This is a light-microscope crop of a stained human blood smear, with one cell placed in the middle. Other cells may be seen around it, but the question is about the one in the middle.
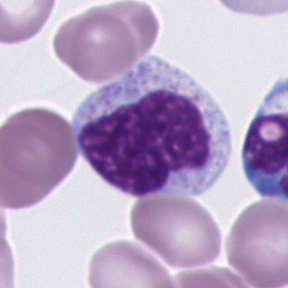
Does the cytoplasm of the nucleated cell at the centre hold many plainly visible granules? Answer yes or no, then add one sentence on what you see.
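Yes. Fine purple granules are scattered throughout the cytoplasm.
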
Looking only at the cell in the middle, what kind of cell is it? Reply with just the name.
band neutrophil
